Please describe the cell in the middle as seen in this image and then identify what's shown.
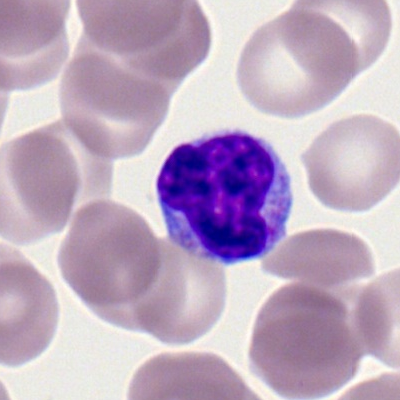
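The cell has a roughly round outline, and its surface shows no projections. Its nucleus is notched on the right side, with dark purple, coarsely clumped chromatin. The cell is a lymphocyte.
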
